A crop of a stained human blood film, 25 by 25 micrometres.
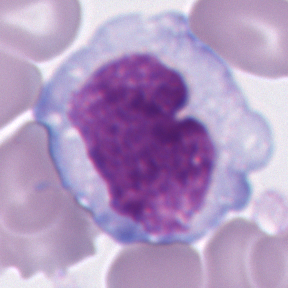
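Monocyte, with an irregular outline that bulges in rounded lumps along its right edge. A single notch on the upper right side folds the nucleus into a kidney-like shape. The cytoplasm is pale grey-blue, without coarse granules.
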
